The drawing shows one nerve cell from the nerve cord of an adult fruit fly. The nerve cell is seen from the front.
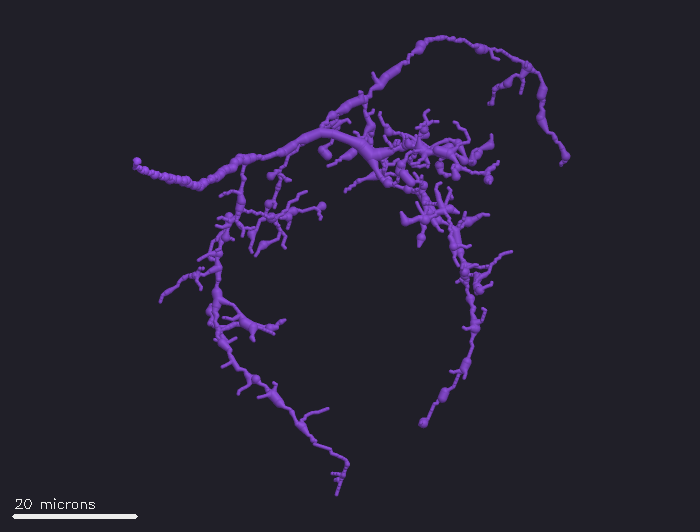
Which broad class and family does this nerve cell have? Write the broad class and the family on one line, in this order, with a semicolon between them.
descending neuron; DNge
